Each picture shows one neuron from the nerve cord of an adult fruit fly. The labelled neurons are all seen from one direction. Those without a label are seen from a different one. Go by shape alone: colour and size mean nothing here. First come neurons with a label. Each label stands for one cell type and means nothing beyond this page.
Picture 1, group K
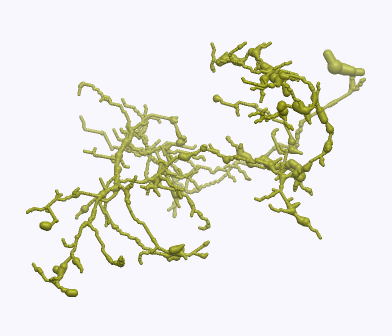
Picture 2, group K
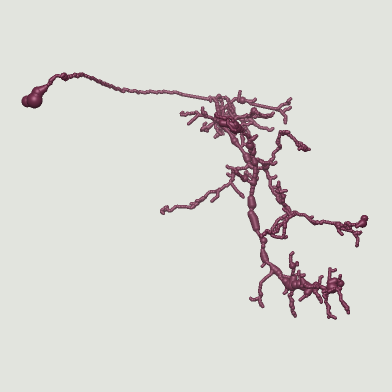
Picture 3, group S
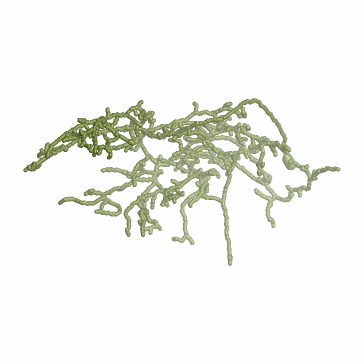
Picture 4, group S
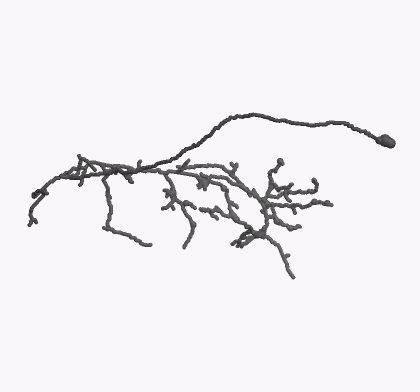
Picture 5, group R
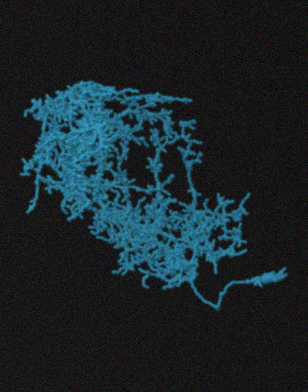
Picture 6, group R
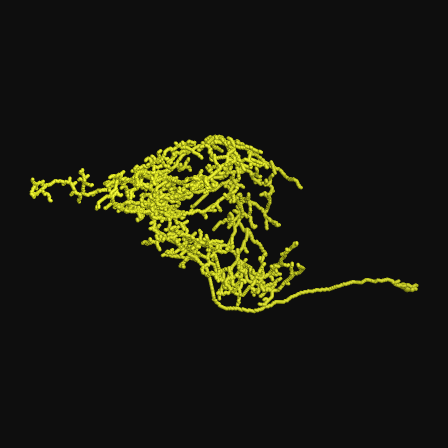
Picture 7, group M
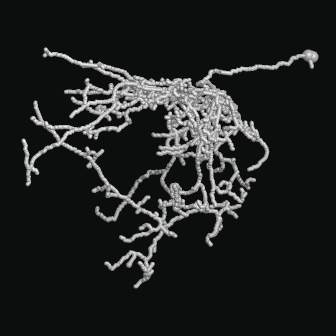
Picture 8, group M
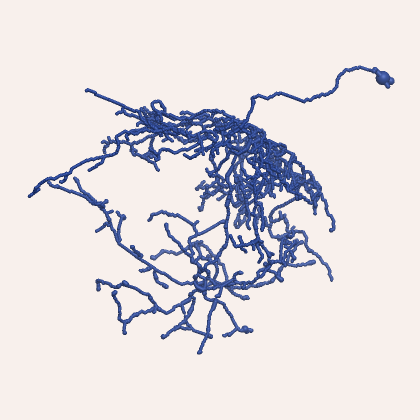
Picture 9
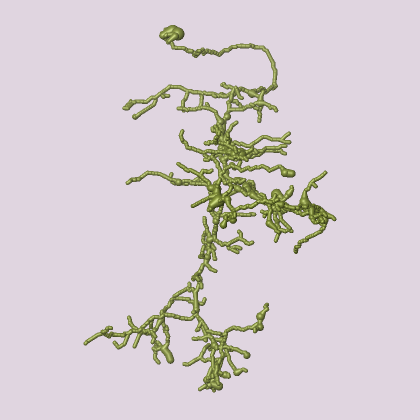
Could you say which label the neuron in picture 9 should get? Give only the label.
group K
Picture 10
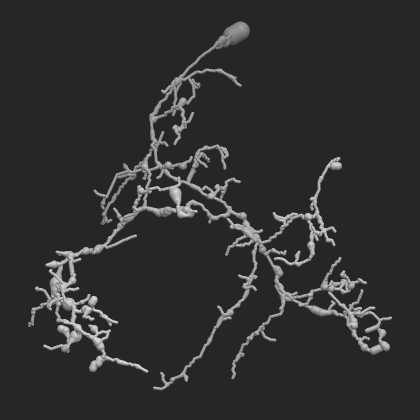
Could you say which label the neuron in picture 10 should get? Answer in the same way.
group K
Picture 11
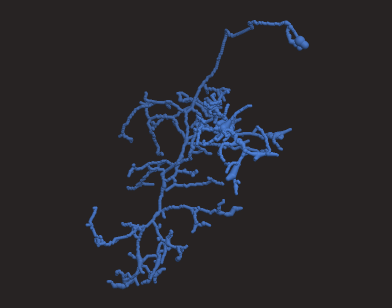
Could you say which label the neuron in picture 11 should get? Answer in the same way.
group K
